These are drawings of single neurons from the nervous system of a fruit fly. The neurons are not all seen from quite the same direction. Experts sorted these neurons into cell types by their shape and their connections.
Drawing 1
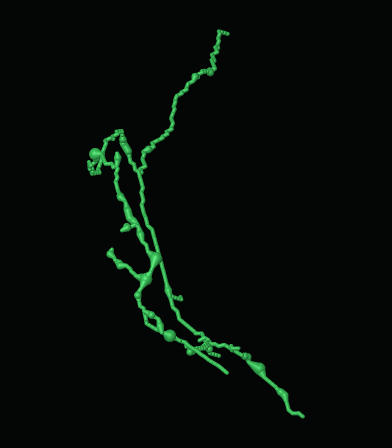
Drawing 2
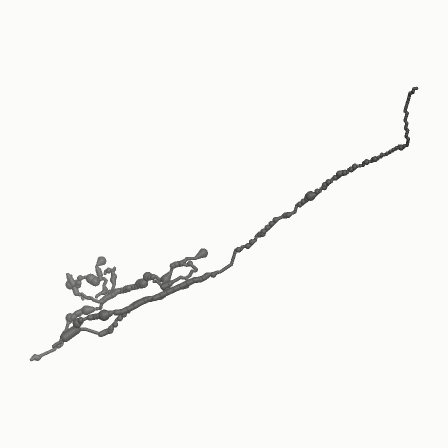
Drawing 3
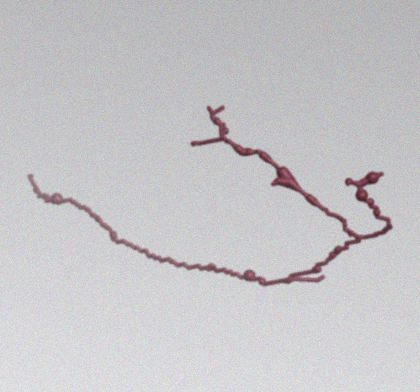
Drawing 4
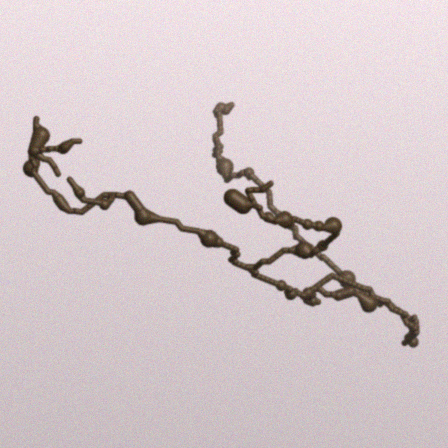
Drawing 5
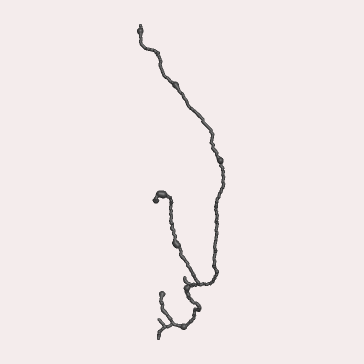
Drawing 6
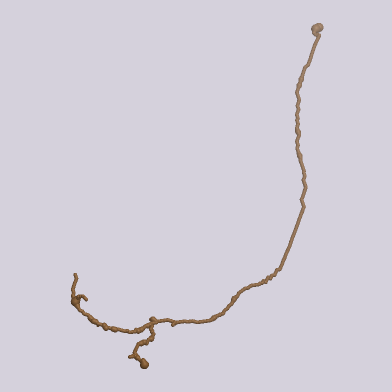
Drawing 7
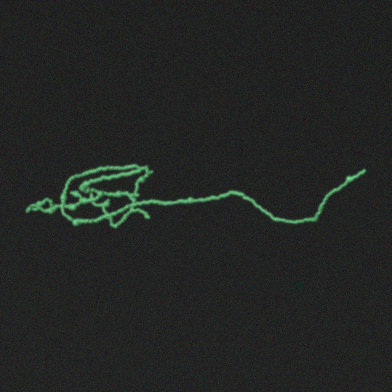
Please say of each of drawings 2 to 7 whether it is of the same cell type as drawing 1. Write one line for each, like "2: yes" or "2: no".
2: no
3: yes
4: yes
5: yes
6: yes
7: no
